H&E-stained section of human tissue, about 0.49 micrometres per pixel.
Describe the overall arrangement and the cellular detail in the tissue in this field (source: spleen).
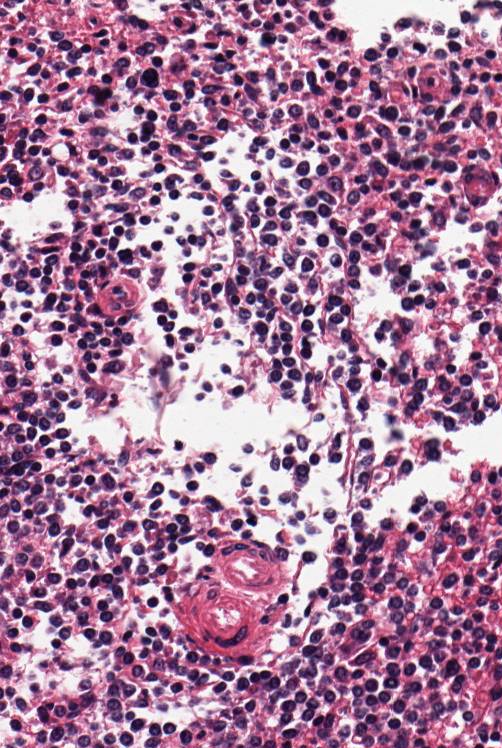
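Lymphocytes make up most of the cells, each with a small, round, dark-staining nucleus and scant cytoplasm. Round pink bodies built of concentric, layered whorls are scattered through the field. The largest of these, in the lower centre, is formed by two whorls joined together. Larger cells with paler oval nuclei and more pink cytoplasm lie scattered among the lymphocytes.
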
